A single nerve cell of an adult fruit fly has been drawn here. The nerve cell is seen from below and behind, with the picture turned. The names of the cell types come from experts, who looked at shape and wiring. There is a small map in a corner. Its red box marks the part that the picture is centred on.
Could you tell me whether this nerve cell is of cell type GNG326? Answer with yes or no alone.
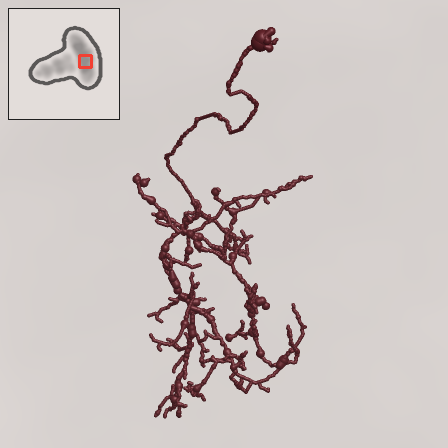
no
